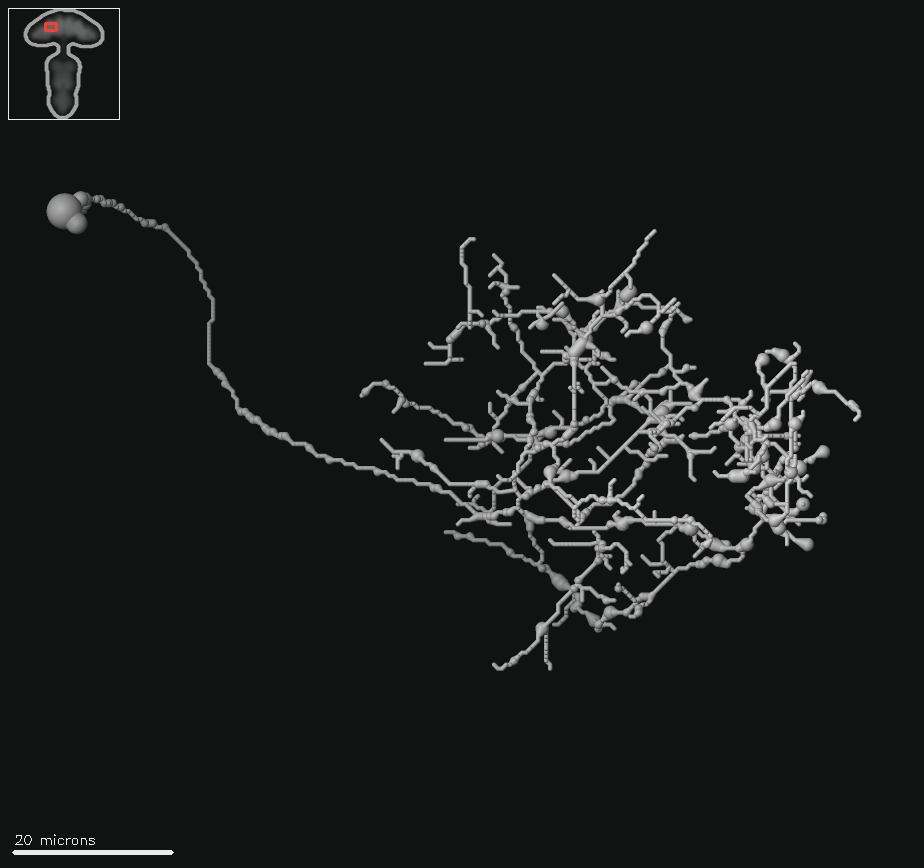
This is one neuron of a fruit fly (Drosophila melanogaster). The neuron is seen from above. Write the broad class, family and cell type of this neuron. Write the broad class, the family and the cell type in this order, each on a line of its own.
central-brain intrinsic neuron
hemilineage SLPal3_and_SLPal4_dorsal
CB4120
